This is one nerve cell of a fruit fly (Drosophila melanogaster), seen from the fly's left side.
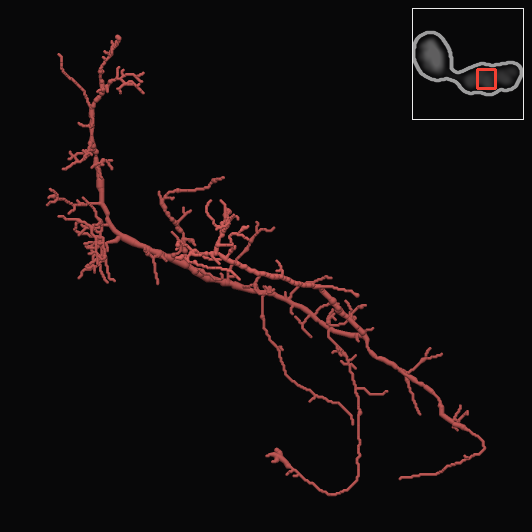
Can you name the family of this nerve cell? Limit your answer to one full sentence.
What the nerve cell belongs to is the family hemilineage 13A.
